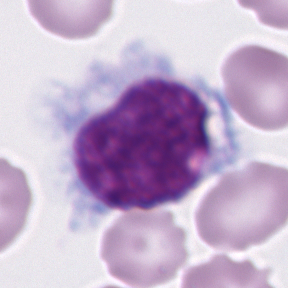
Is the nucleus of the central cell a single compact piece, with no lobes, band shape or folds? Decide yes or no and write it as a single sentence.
Yes, within this cell the nucleus is one round, oval or kidney-shaped compact mass.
